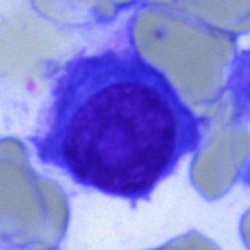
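Plasma cell in the middle of a stained human bone marrow smear, viewed by light microscopy. Its outline is irregular, with small ragged bumps along the edge, and a small tag of cytoplasm projects from the bottom. The chromatin is finely granular rather than coarsely clumped, and no granules are visible in the cytoplasm.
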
